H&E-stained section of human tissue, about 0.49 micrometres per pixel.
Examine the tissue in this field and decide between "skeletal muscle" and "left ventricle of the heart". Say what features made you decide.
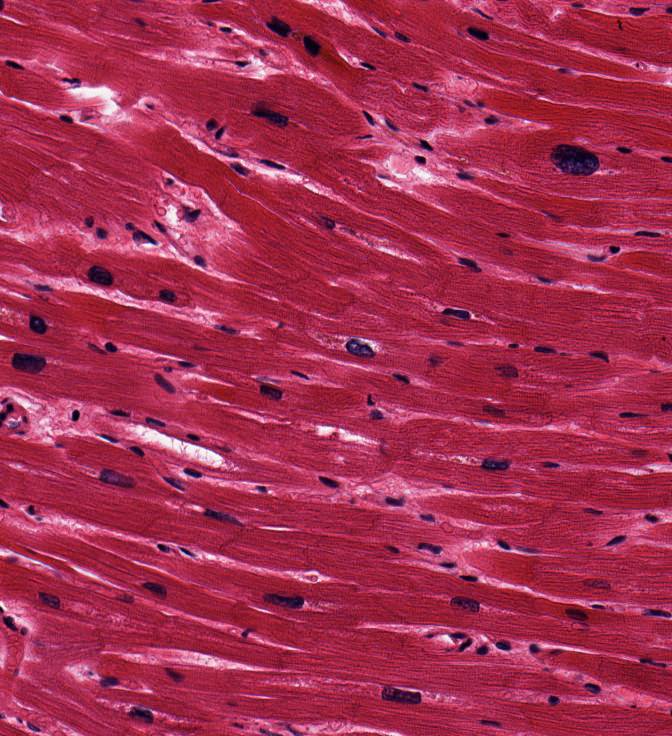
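This is left ventricle of the heart. The deciding feature is the position of the nuclei: each fibre has oval nuclei in its centre, not at its edge.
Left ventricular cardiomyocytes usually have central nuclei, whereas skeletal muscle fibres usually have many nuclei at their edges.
The fibres are cut lengthwise, lie parallel and run obliquely left to right; they branch and rejoin neighbours rather than running as separate straight cylinders, and their deep pink cytoplasm shows fine cross-striations.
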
